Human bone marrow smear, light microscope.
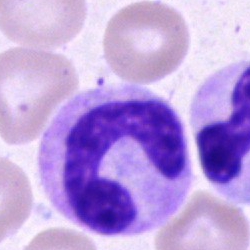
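Band neutrophil in the middle of a stained human bone marrow smear: notice the nucleus is one single curved band, shaped like a horseshoe. The gap inside that curve opens toward the lower right. The chromatin's dark purple and coarsely clumped, while the cytoplasm is pale lilac.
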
